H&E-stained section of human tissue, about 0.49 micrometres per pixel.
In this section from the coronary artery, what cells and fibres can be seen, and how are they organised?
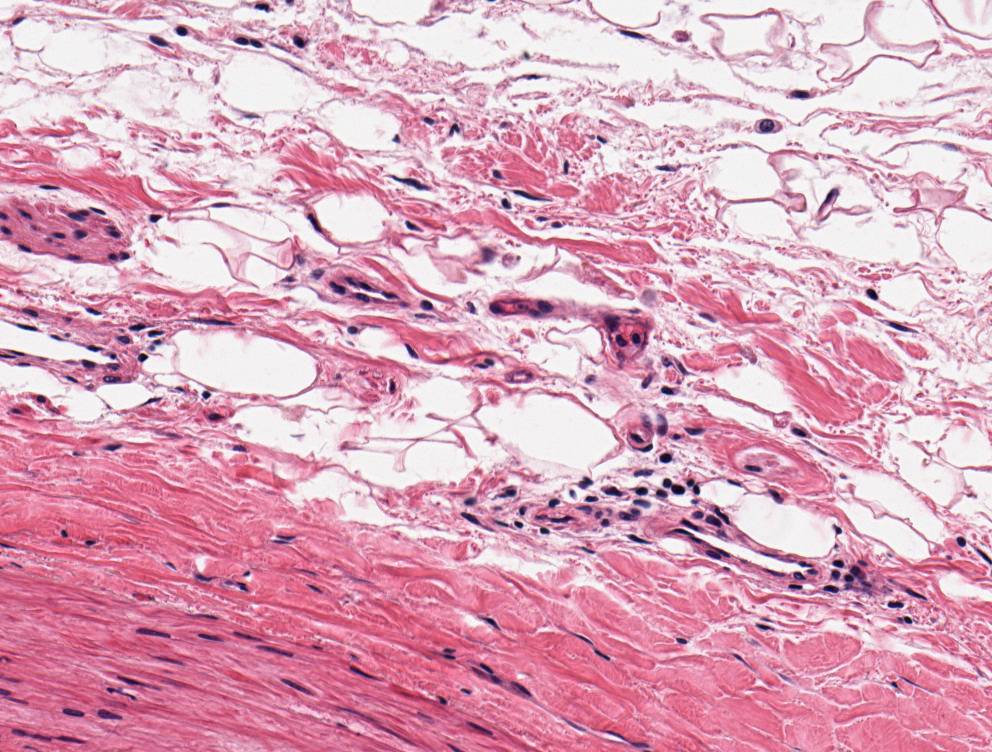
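Start at the lower left, with its dense band of pink smooth muscle. Its nuclei are elongated and cigar-shaped, lying along the fibres. Above it the tissue is looser, and the upper half holds many clear, empty fat cells, rounded to polygonal. Now find the small cluster of dark, round lymphocyte nuclei just above the muscle, lower centre-right.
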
